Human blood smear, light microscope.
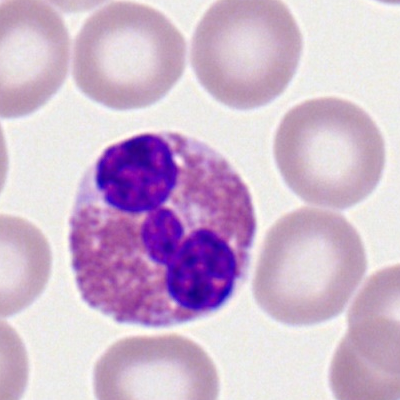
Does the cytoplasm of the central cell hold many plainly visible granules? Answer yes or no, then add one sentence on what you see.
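Yes. The cytoplasm is packed with pinkish-orange granules.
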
